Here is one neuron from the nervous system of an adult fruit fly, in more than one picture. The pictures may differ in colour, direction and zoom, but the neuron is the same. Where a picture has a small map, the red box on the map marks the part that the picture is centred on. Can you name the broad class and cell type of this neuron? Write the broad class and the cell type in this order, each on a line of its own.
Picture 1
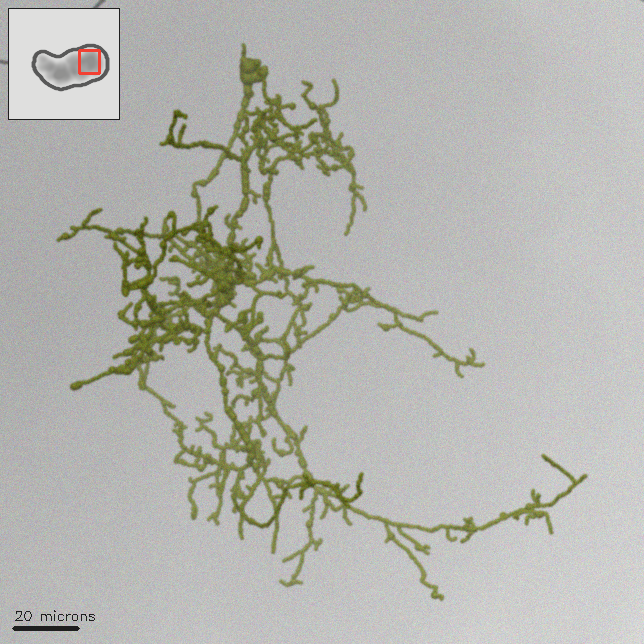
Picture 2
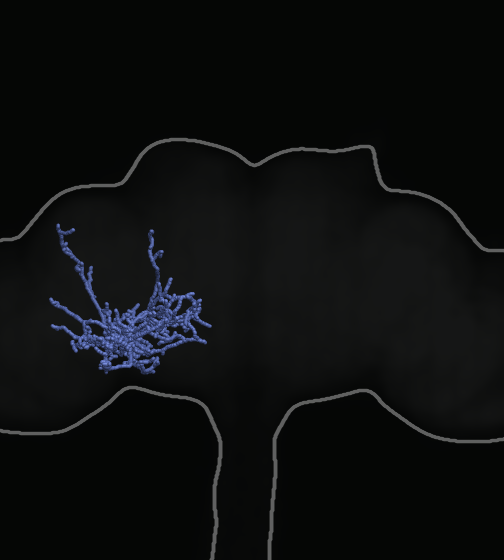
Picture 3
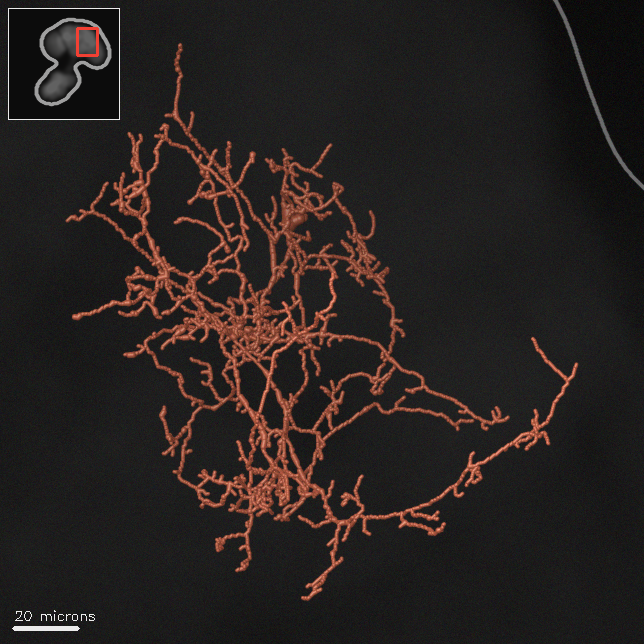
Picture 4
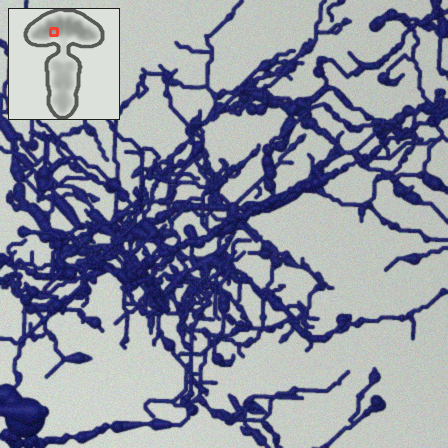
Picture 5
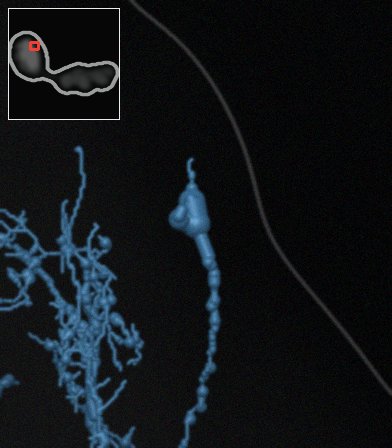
central-brain intrinsic neuron
PLP217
